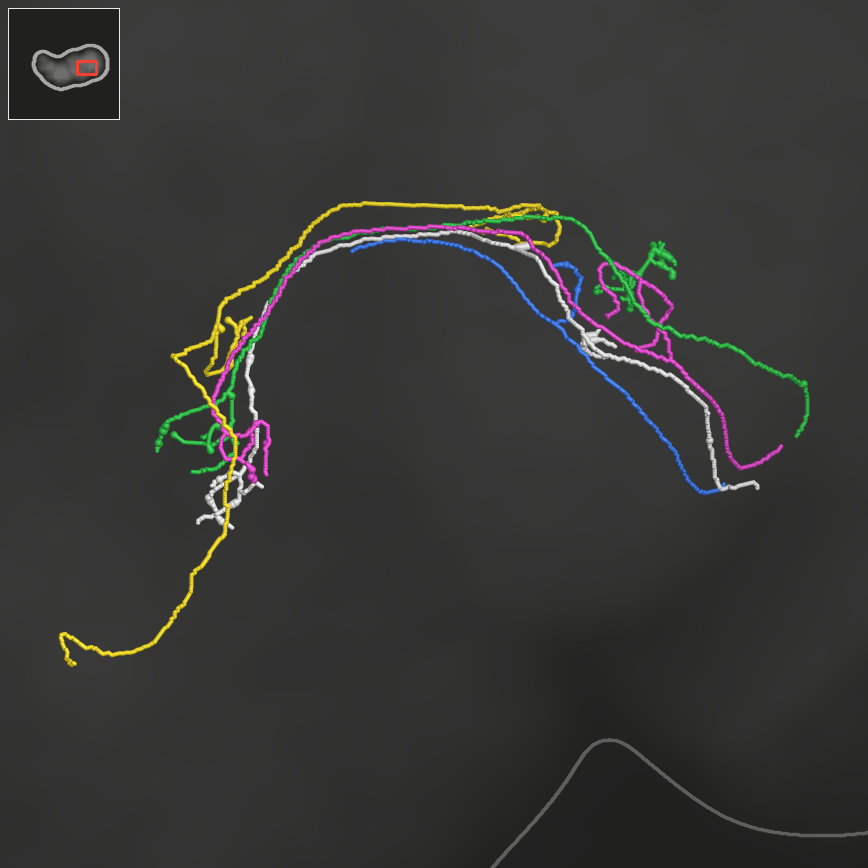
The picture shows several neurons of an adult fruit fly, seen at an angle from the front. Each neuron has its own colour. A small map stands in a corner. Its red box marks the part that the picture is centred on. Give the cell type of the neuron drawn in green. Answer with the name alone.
ORN_DC1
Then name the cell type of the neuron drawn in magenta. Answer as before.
ORN_DA2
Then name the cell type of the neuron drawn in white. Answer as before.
ORN_DC2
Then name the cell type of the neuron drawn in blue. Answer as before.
ORN_DM6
